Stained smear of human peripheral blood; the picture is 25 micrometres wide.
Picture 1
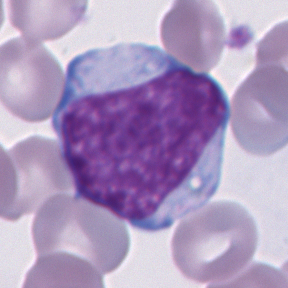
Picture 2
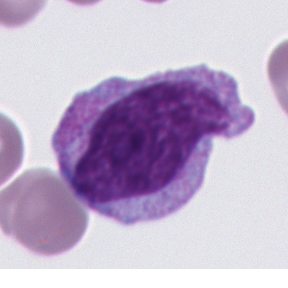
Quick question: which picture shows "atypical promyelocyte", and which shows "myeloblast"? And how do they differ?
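Picture 1 shows a myeloblast and picture 2 an atypical promyelocyte. The myeloblast has no visible granules, whereas the atypical promyelocyte's cytoplasm is sprinkled with fine pinkish-purple granules.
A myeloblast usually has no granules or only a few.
Cytoplasmic colour differs: pale blue-grey deepening to blue at the rim in the myeloblast, pale greyish-blue to lilac in the atypical promyelocyte.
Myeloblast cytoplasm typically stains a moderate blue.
The myeloblast's outline is angular, flattened where neighbouring red cells press on it; the atypical promyelocyte's is irregular and ruffled, with a tongue-like projection of cytoplasm at the upper right. The myeloblast measures about 16 micrometres across, with a nucleus of about 14 micrometres occupying about 70% of the cell's area. The atypical promyelocyte measures about 18 by 13 micrometres; its nucleus fills most of the cell within a moderate rim of cytoplasm. A single small clear round spot lies at the lower right of the myeloblast's cytoplasm, while the atypical promyelocyte shows no vacuoles.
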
